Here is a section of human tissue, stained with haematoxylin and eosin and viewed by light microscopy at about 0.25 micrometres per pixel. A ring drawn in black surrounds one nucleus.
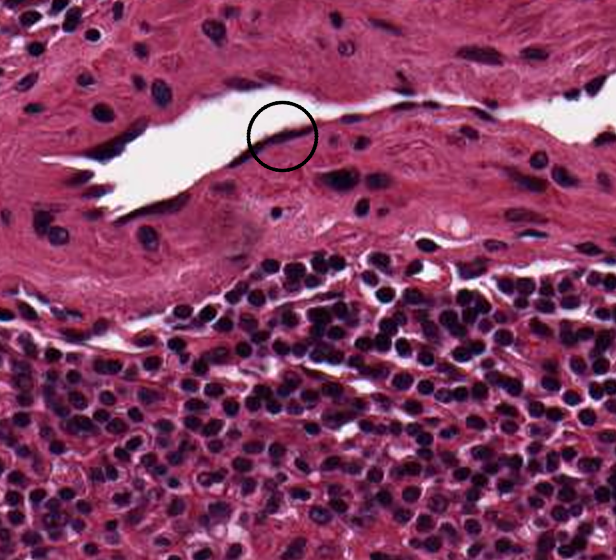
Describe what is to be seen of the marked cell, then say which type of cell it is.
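The nucleus is long, thin and flattened, tapering toward both ends. The nucleus is stained dark and evenly along its length, with no inner detail visible. The cell lies flat along the border of an open, empty lumen and follows the curve of that border. Hardly any cytoplasm can be made out around the nucleus. The marked nucleus belongs to an endothelial cell.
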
